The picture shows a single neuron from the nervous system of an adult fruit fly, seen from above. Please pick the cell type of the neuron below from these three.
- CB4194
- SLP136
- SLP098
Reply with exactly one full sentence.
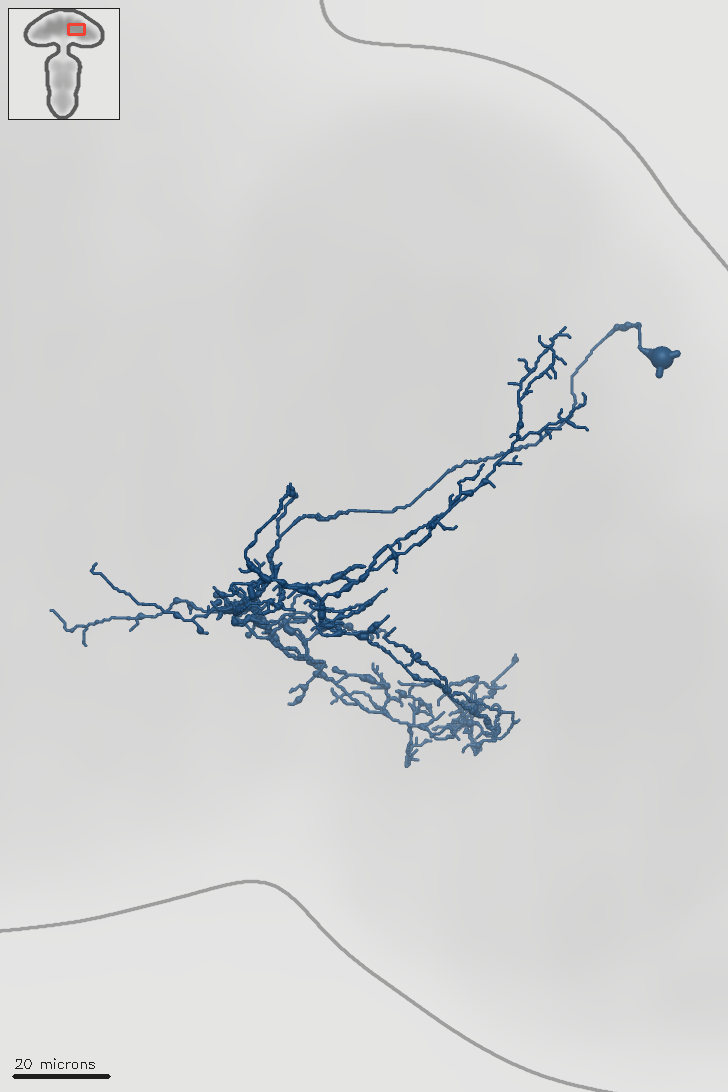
This neuron carries the cell type designation SLP098.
